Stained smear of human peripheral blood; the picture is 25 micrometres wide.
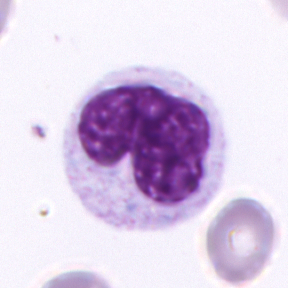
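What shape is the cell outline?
Round and smooth, about 14 micrometres across.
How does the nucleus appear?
About 12 by 9 micrometres, filling about 50% of the cell's area, with clumped chromatin: small pale spaces between dark purple patches.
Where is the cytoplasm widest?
Below the nucleus; it is pale greyish-lilac.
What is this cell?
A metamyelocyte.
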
